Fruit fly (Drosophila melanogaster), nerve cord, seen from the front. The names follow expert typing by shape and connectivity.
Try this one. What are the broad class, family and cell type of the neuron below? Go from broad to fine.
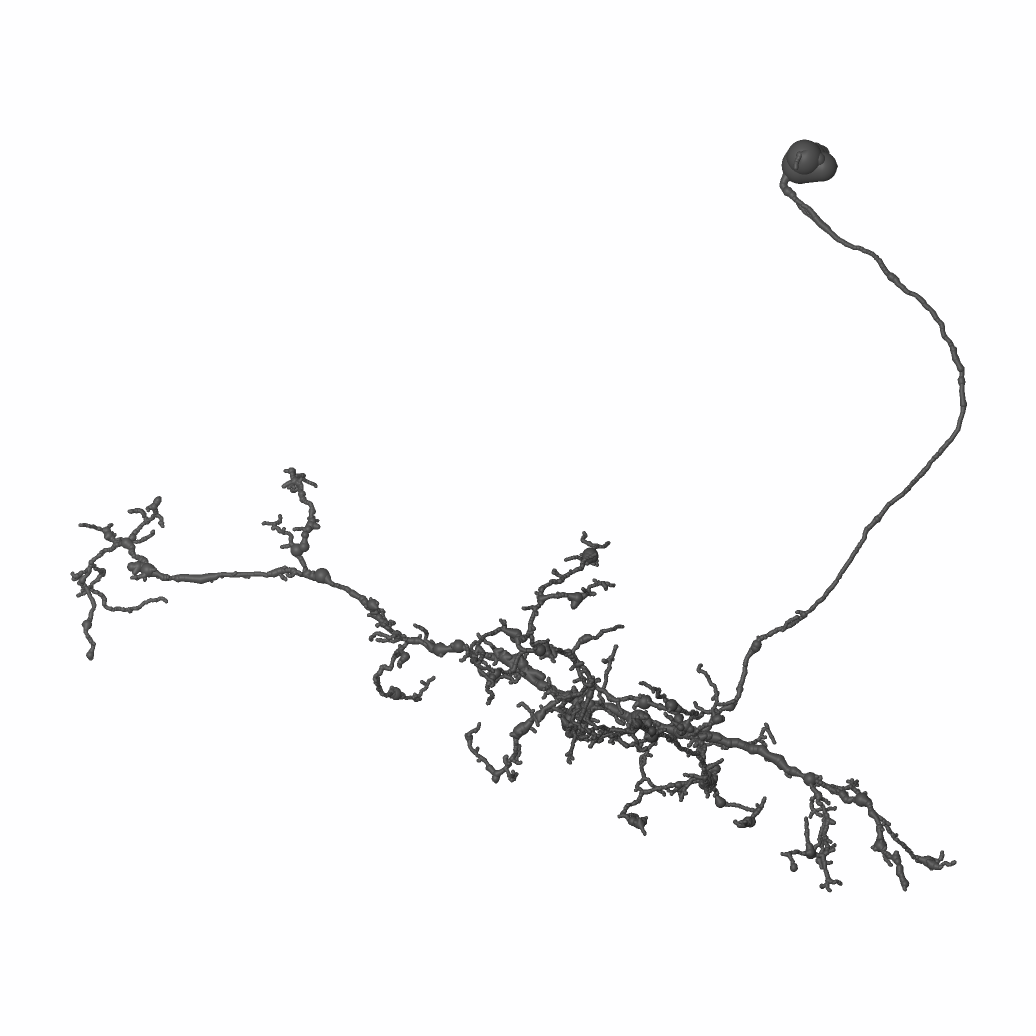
nerve-cord intrinsic neuron; hemilineage 19A; IN19A120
